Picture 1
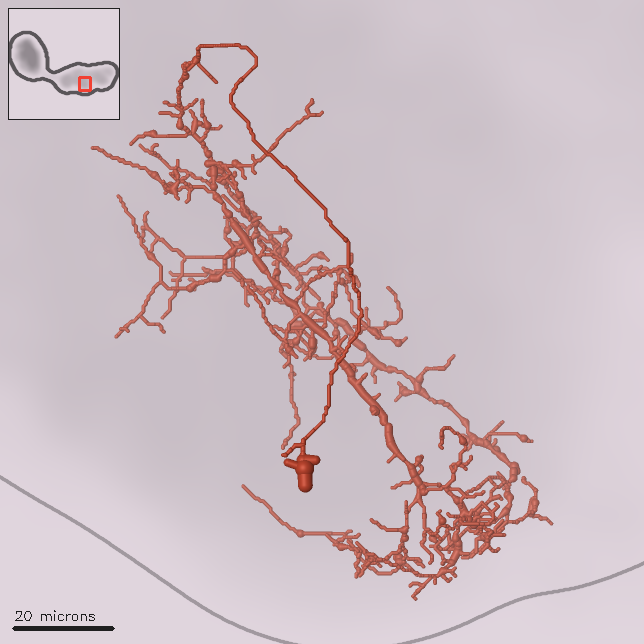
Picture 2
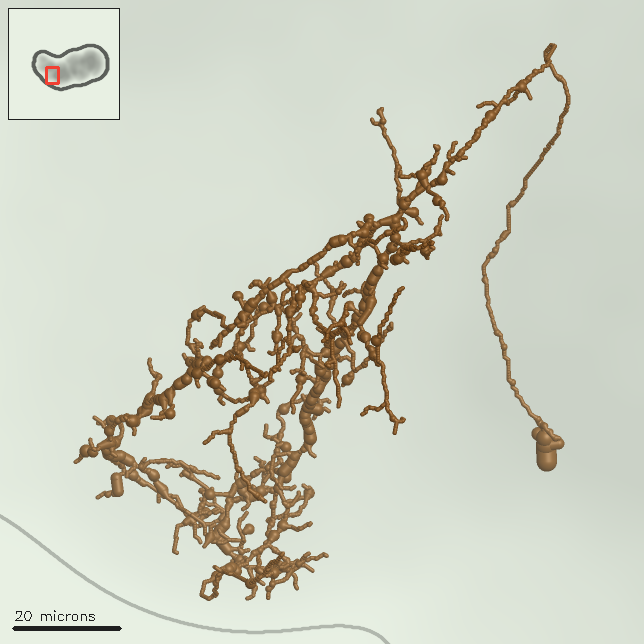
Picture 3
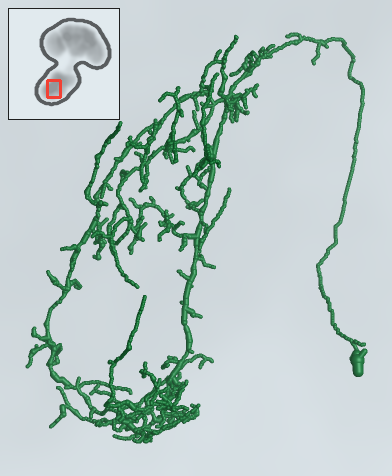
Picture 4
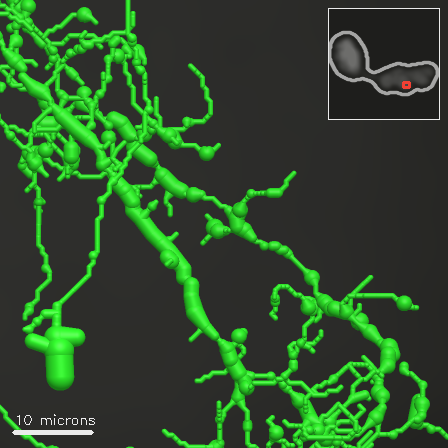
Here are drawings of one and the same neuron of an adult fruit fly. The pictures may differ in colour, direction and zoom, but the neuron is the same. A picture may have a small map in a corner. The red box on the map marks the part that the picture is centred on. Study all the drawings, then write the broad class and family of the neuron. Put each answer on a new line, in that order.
nerve-cord intrinsic neuron
hemilineage 12B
